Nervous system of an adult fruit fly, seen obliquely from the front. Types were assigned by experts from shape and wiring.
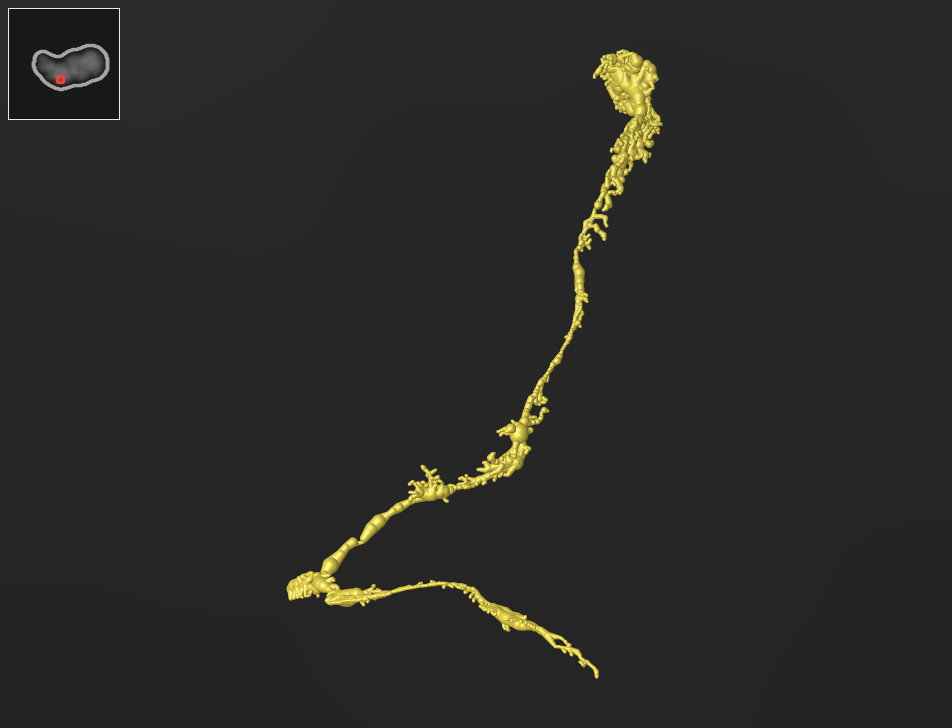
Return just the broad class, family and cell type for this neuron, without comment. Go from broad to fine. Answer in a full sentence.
A photoreceptor or other optic-lobe sensory neuron of class visual, type R7y.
